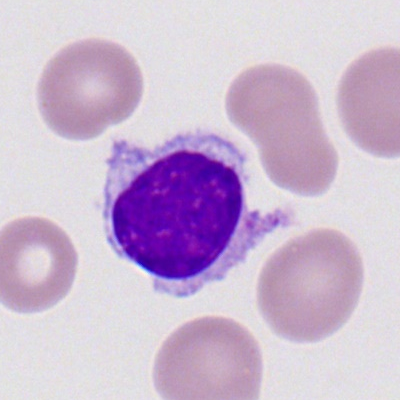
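Lymphocyte, the central cell of the smear. Fine, ragged cytoplasmic projections fringe most of its border. The chromatin stains dark purple and looks dense, with small paler patches. No distinct nucleoli are visible in the nucleus, and the cytoplasm contains no coarse granules.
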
